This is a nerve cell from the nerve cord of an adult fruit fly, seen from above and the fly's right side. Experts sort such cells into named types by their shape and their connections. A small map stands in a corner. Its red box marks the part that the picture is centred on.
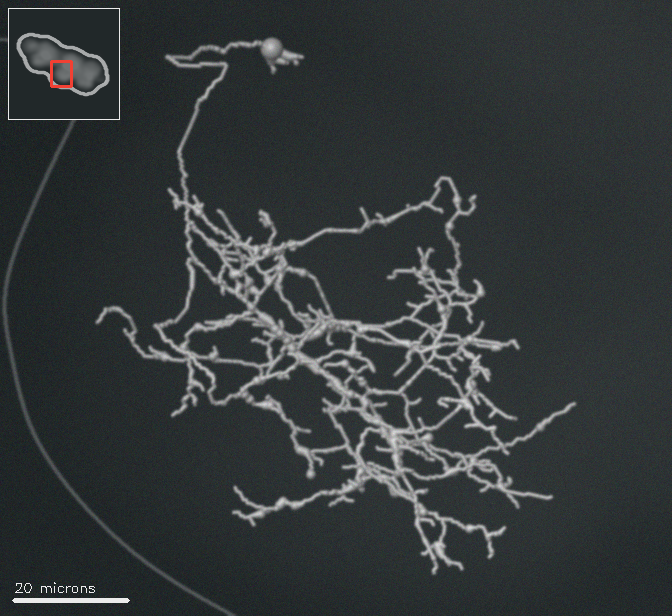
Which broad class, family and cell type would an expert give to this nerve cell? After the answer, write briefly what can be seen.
It is a nerve-cord intrinsic neuron. Its family is hemilineage 03A. It is of cell type IN03A067. By the scale bar it is about 95 microns tall in this view. In this view it is about as wide as it is tall.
